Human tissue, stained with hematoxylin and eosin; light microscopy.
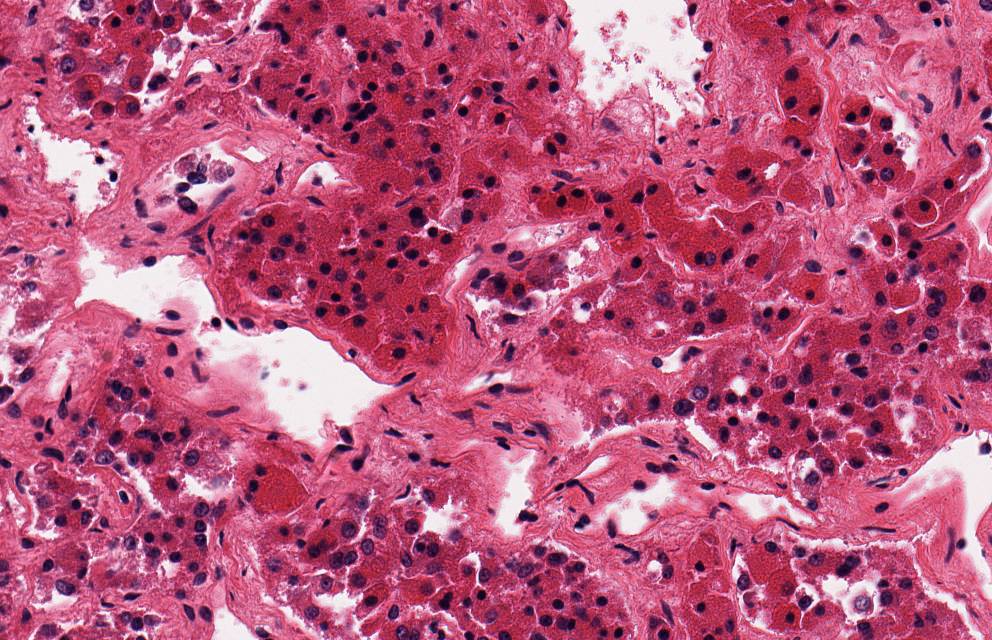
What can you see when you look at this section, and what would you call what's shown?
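Irregular nests and clusters of cells occupy the whole field, divided by bands of pale pink fibrous tissue. The cells of the nests are polygonal, with abundant deep red granular cytoplasm, and most have a single nucleus lying roughly in the centre of the cell. Thin, elongated, spindle-shaped nuclei are scattered through the pale pink bands. This section is pituitary.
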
